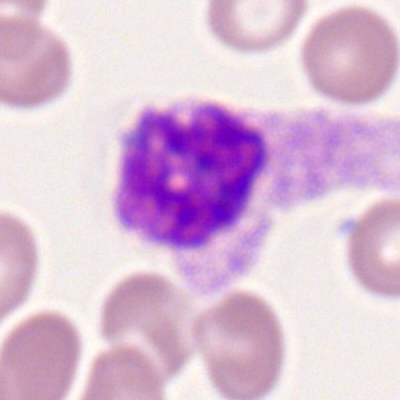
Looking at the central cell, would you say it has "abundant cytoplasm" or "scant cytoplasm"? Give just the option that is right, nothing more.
Abundant cytoplasm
